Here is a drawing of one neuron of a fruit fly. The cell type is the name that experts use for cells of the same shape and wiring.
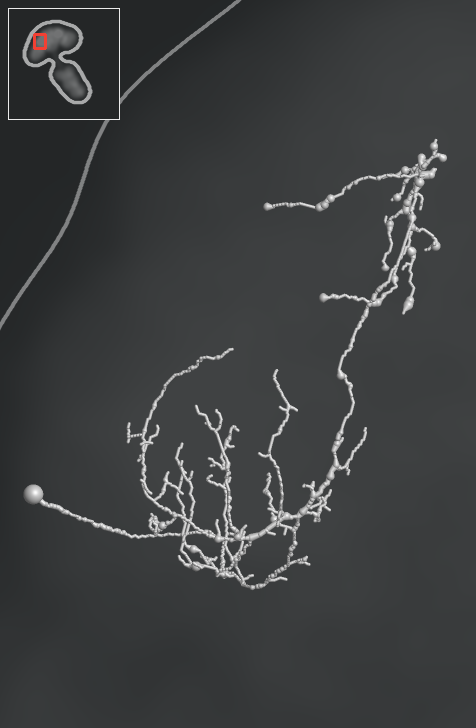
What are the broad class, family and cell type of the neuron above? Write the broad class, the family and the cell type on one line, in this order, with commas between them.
central-brain intrinsic neuron, hemilineage LHa3, CB2907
